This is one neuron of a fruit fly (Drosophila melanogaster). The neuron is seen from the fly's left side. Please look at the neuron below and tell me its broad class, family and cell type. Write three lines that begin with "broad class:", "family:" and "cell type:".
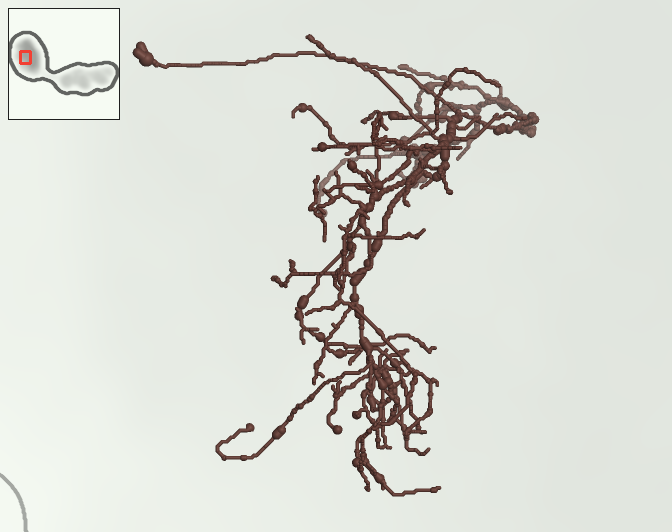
broad class: central-brain intrinsic neuron
family: hemilineage VLPa2
cell type: PVLP033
